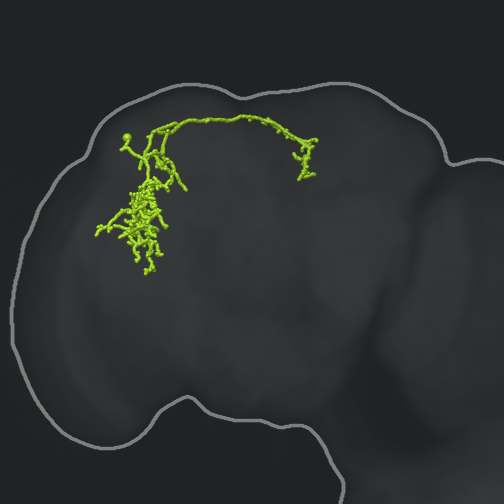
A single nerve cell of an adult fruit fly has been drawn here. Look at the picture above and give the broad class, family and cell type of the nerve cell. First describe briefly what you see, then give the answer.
The cell body is at the upper left of the picture. In this view it is wider than it is tall. Its broad class is central-brain intrinsic neuron. The family is hemilineage SLPad1_anterior. It is of cell type AVLP753m.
